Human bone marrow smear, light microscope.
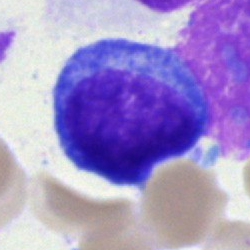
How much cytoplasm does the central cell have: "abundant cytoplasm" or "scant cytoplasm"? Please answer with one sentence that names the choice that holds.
There is only scant cytoplasm around the nucleus of this cell.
